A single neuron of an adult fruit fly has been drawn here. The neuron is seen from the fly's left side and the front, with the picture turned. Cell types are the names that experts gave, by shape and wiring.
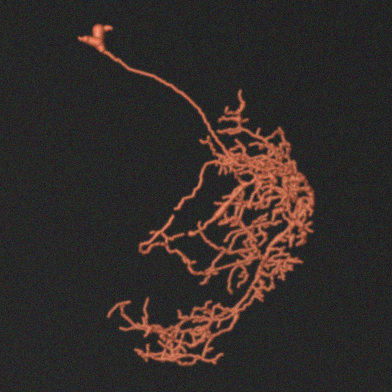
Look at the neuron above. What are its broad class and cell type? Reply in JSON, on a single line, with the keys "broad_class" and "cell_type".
{"broad_class": "nerve-cord intrinsic neuron", "cell_type": "INXXX429"}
